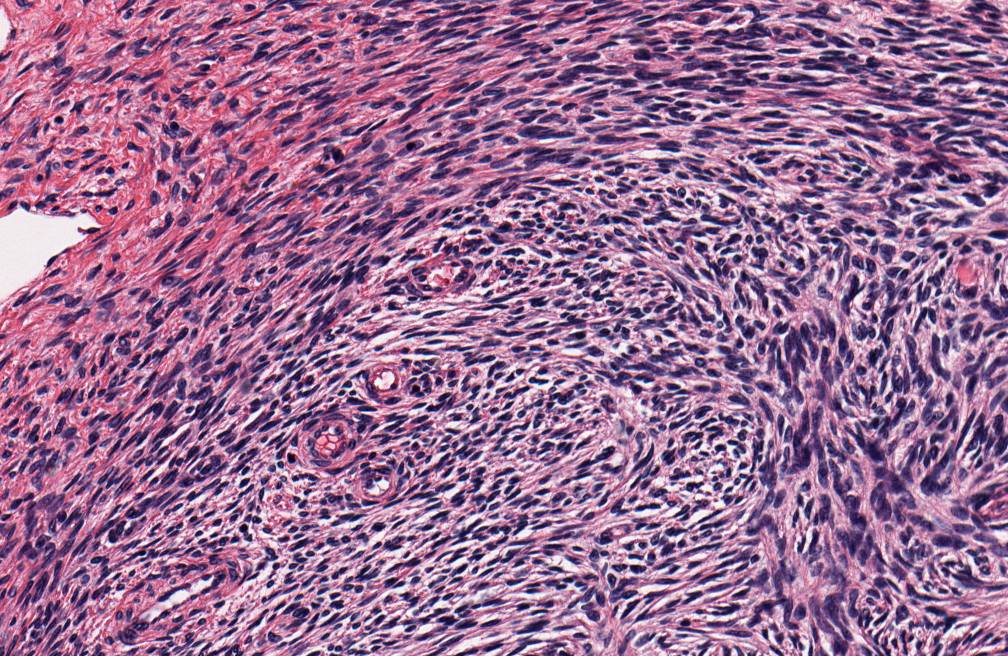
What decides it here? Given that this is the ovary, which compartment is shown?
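That's ovarian cortex. The whole field is densely packed spindle cells in interlacing fascicles and swirls.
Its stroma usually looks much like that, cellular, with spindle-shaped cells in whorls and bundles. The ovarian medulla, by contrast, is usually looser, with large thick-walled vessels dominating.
Here the nuclei are elongated and dark, and the cytoplasm is scant, pink and poorly defined. No epithelium or glands anywhere.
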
